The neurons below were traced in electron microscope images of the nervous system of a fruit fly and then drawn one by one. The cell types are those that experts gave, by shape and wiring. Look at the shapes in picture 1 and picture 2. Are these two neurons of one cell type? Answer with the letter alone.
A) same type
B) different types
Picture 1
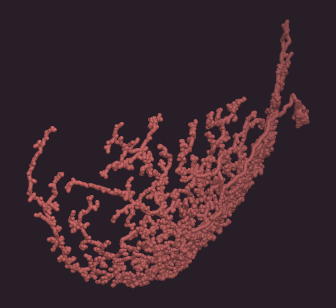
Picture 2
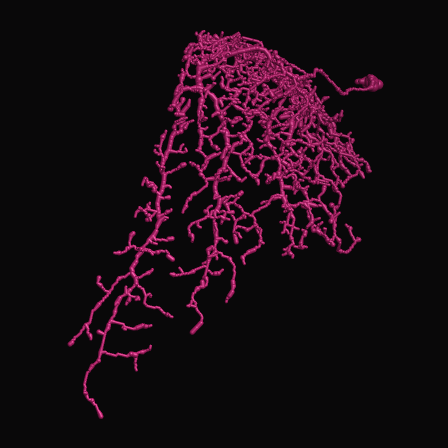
A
